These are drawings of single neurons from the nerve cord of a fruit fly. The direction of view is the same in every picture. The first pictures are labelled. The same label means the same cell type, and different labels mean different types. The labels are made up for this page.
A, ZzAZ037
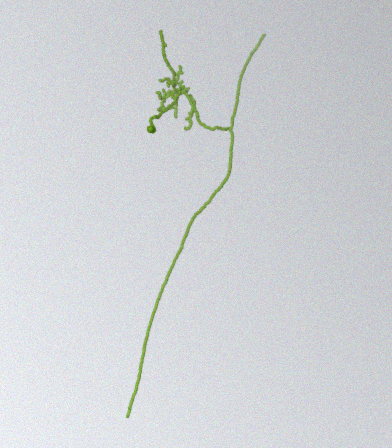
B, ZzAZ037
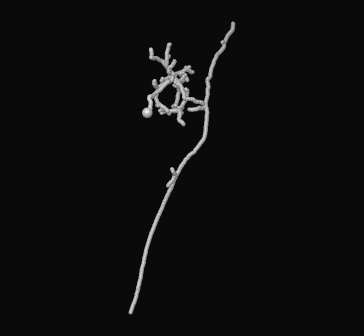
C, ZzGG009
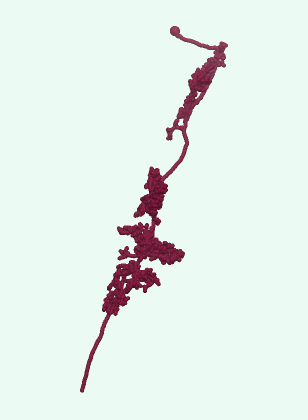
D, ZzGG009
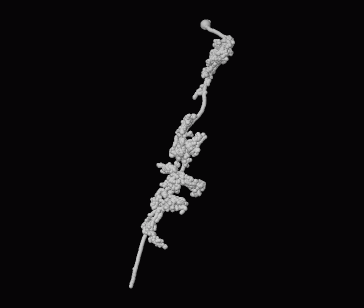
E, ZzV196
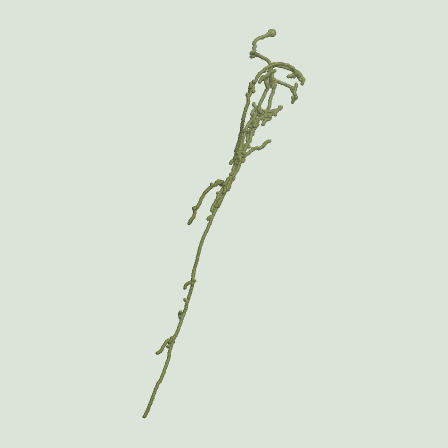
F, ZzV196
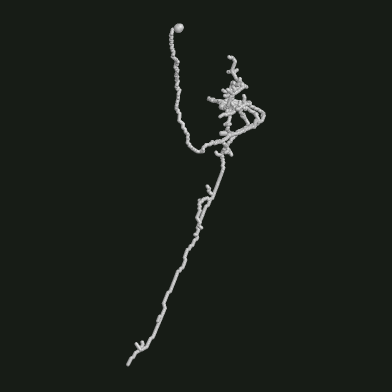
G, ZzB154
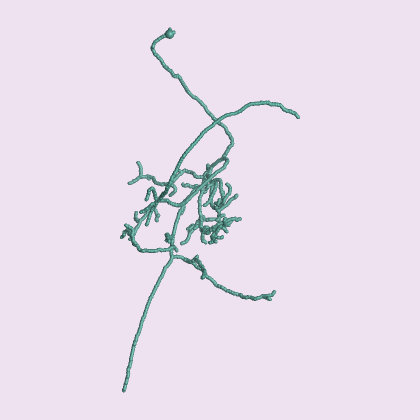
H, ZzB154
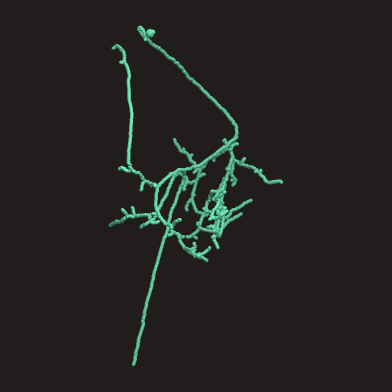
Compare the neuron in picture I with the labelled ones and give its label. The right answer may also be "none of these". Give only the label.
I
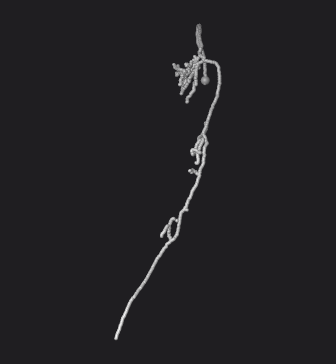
none of these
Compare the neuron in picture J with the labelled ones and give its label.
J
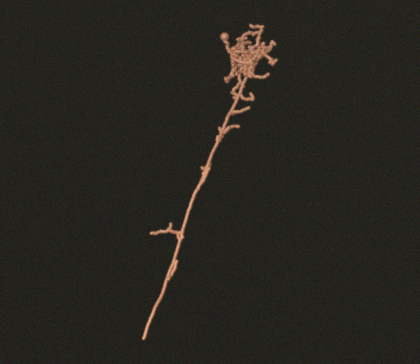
none of these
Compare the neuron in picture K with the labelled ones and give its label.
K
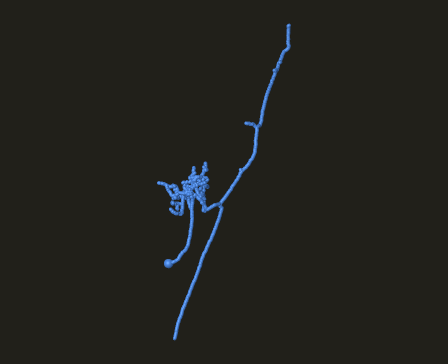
ZzAZ037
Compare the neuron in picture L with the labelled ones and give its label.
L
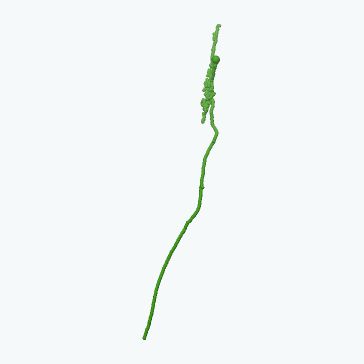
ZzAZ037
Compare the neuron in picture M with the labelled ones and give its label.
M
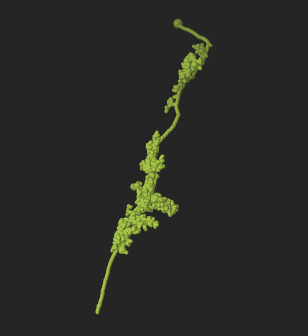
ZzGG009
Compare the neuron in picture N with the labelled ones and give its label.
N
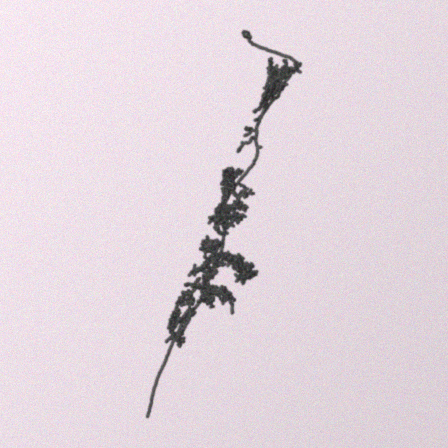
ZzGG009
